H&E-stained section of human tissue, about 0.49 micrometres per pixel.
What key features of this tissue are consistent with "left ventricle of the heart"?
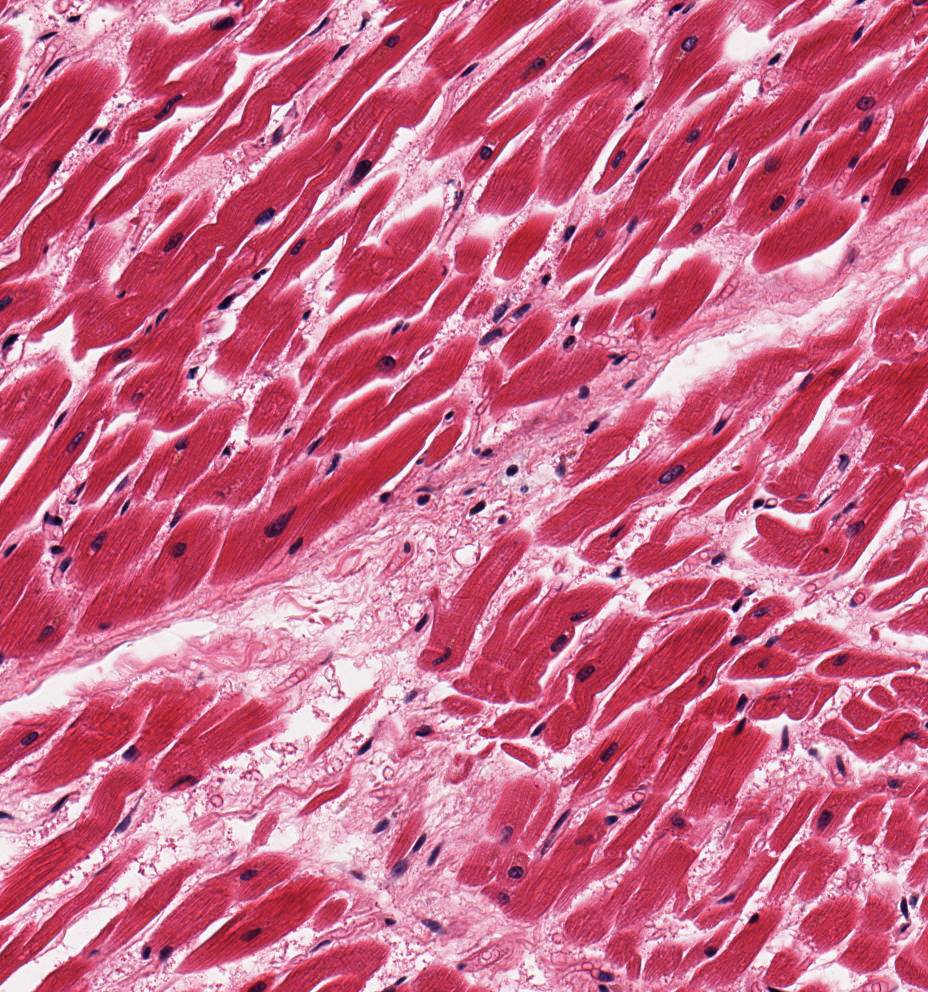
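In this section of the left ventricle of the heart, the muscle fibres branch and join neighbouring fibres.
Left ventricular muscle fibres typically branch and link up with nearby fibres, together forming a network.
That branching is what goes most clearly with the name here. A band of loose, pale-pink connective tissue runs diagonally through the middle of the field between groups of fibres, holding scattered small, dark, elongated nuclei.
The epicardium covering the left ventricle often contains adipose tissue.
No fat cells are present in this field.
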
